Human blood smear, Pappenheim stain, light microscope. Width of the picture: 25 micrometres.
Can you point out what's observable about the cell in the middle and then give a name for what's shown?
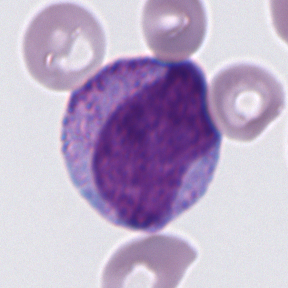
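The cell has a round, smooth outline and measures about 15 micrometres across. Its nucleus sits off-centre toward the right, and the cytoplasm forms a crescent that is widest on the left side. Fine pink-purple granules are scattered through this cytoplasm. This is an atypical promyelocyte.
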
